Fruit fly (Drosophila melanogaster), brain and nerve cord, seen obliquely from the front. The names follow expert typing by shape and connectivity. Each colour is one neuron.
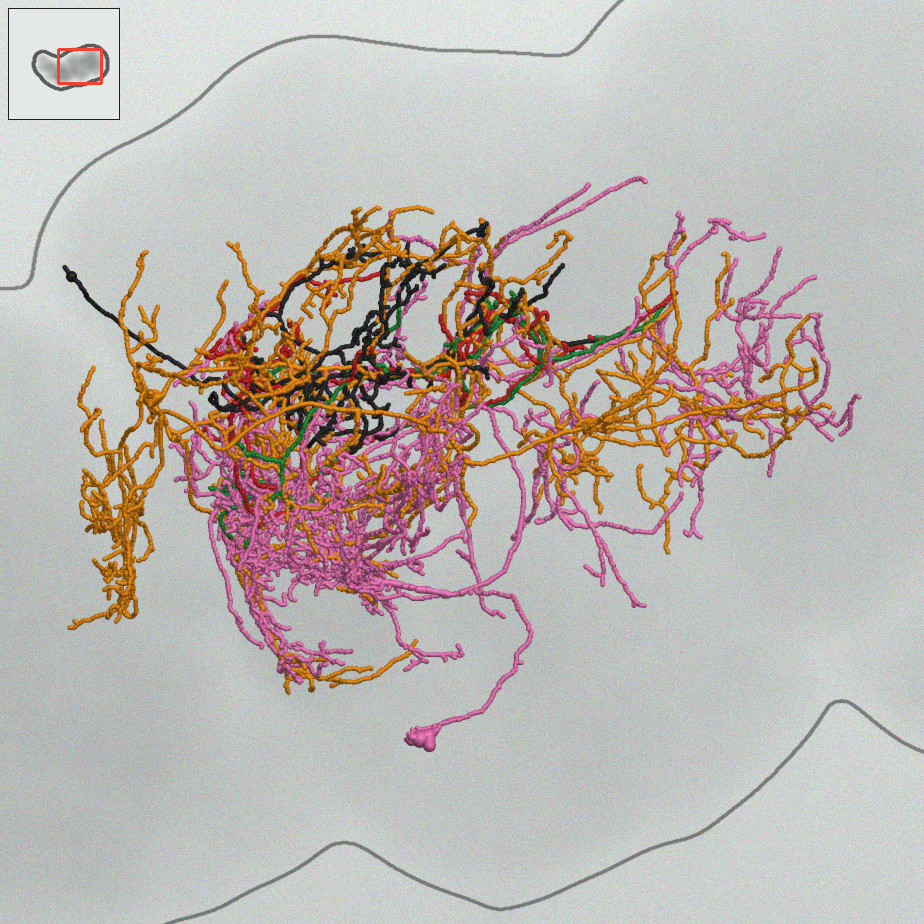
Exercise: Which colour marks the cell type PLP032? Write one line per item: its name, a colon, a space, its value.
colour: orange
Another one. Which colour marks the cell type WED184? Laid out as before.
colour: pink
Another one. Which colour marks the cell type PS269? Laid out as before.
colour: red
